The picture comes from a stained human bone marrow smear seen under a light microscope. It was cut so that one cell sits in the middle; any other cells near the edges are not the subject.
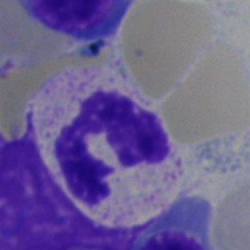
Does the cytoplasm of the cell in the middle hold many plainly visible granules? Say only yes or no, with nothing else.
Yes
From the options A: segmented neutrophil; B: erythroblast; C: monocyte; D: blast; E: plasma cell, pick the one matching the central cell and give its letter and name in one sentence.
The centrally positioned cell is a segmented neutrophil, consistent with option A, which is correct.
